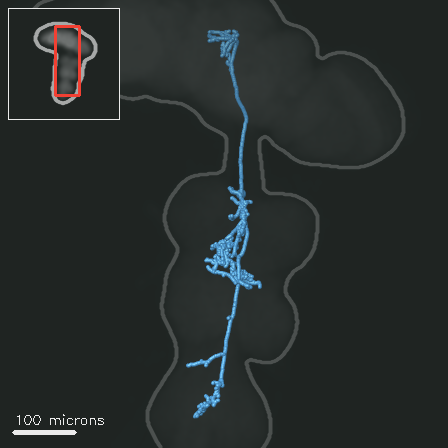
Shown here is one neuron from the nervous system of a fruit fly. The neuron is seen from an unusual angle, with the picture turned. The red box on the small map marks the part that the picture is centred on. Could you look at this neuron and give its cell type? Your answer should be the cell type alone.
AN17A047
